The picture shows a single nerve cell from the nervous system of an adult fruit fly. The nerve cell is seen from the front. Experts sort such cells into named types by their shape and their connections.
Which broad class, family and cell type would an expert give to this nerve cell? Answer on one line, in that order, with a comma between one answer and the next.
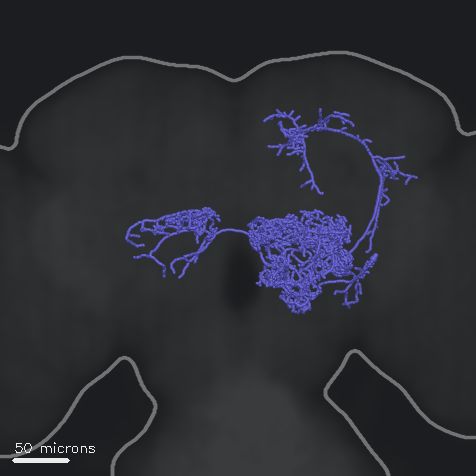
central-brain intrinsic neuron, hemilineage ALl1_ventral, M_l2PNl20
